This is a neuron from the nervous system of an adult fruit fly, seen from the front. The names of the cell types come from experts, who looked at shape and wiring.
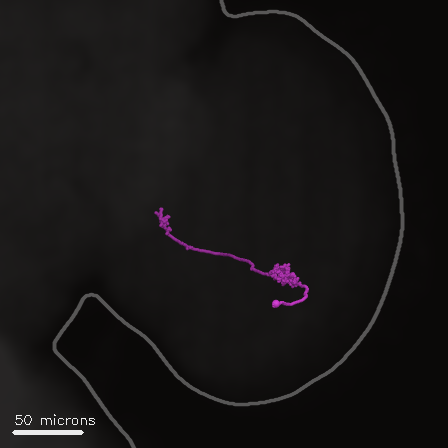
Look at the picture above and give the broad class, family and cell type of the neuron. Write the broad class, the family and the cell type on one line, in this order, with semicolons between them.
optic-lobe intrinsic neuron; Tm; Tm5b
